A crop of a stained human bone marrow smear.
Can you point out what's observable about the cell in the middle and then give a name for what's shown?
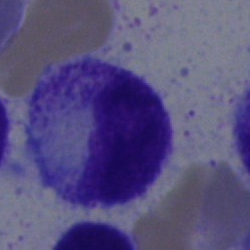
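Position first: the nucleus sits off-centre and fills the right half of the cell. Border next: where it faces the cytoplasm, the nucleus runs nearly straight from top to bottom. Chromatin last: it is dense and dark purple throughout, and no nucleoli can be seen. The cell is a metamyelocyte.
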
